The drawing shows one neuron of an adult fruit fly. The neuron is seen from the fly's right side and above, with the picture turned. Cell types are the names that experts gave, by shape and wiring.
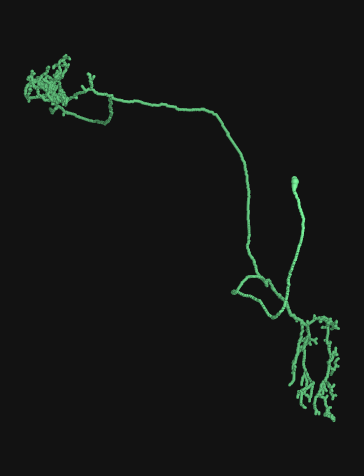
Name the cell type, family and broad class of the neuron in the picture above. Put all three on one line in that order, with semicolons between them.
mAL4I; hemilineage CREa1_ventral; central-brain intrinsic neuron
